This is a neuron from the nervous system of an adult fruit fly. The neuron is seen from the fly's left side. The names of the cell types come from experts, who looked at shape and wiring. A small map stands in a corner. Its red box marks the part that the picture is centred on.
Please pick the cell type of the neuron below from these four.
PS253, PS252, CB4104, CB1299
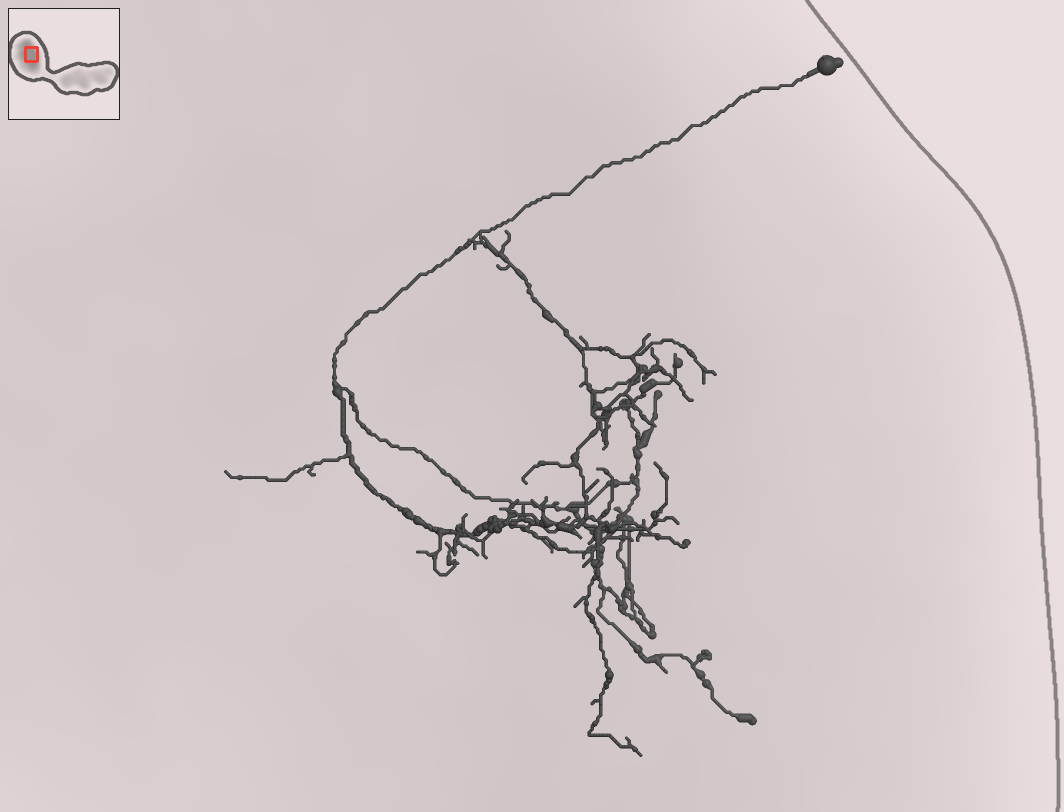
PS253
